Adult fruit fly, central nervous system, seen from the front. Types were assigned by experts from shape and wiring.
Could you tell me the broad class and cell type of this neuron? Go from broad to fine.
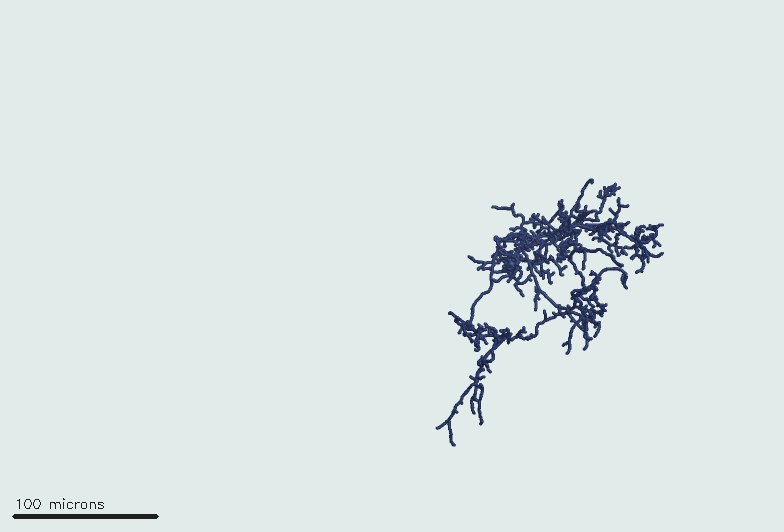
central-brain intrinsic neuron; SAD094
